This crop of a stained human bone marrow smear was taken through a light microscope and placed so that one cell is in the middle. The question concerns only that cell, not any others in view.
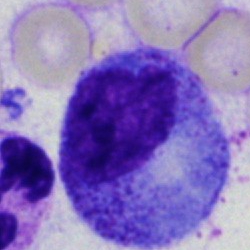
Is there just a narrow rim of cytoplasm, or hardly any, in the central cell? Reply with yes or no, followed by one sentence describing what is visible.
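No. The cytoplasm is plentiful and blue-grey.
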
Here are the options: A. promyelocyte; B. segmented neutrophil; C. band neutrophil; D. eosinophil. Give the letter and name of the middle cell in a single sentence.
The one cell at the centre is a promyelocyte, as correctly stated in option A.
